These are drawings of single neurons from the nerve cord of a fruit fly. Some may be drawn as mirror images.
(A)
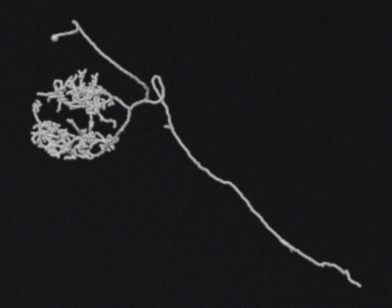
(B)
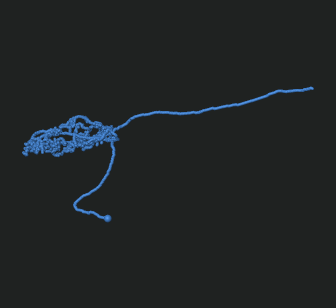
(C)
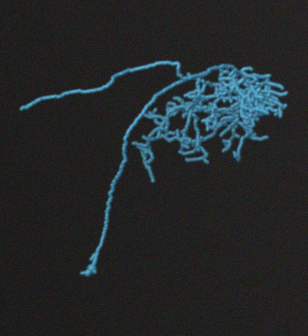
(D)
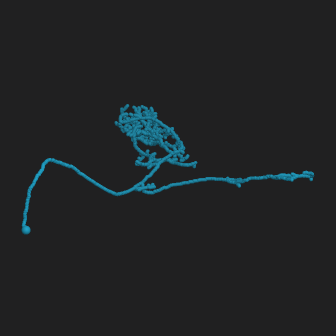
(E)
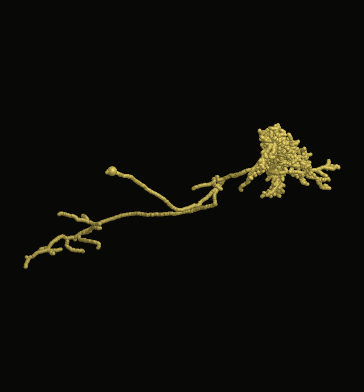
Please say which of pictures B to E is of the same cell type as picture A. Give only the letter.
B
